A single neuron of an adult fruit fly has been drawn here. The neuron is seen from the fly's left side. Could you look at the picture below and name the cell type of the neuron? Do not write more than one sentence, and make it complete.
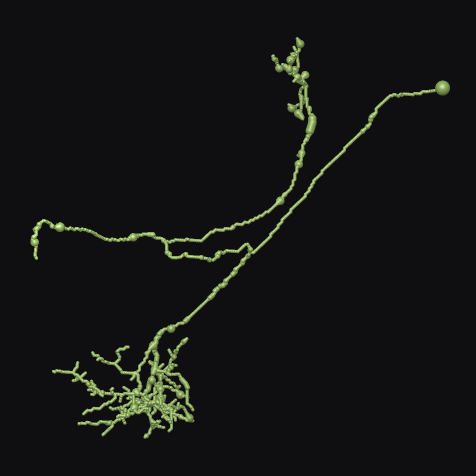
The cell type given to this neuron is WED163.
